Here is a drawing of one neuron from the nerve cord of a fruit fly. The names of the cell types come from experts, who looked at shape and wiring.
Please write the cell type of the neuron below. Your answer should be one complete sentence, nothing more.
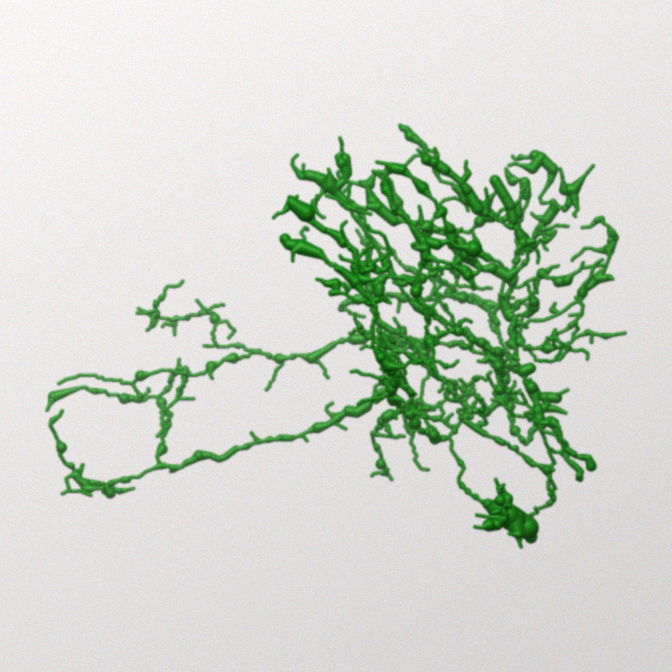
This neuron represents the cell type INXXX379.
